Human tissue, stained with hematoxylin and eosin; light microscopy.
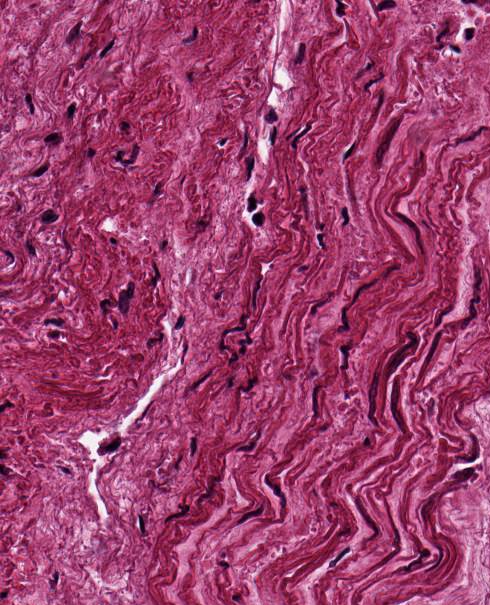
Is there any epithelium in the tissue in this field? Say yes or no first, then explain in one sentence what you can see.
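No. No epithelium is present anywhere in the field.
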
